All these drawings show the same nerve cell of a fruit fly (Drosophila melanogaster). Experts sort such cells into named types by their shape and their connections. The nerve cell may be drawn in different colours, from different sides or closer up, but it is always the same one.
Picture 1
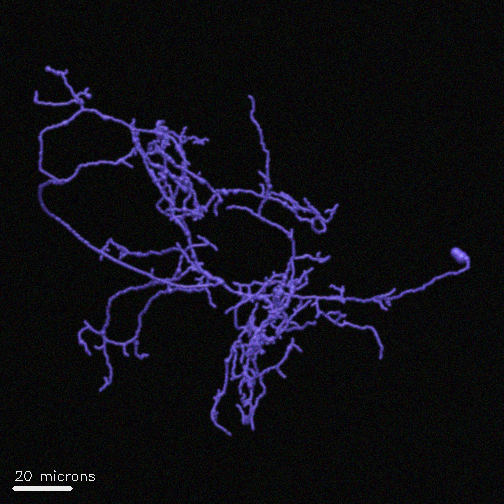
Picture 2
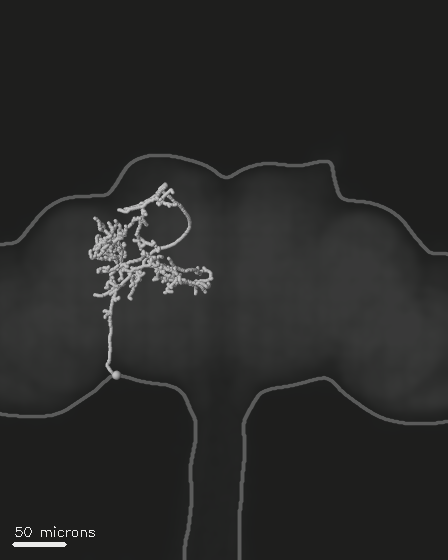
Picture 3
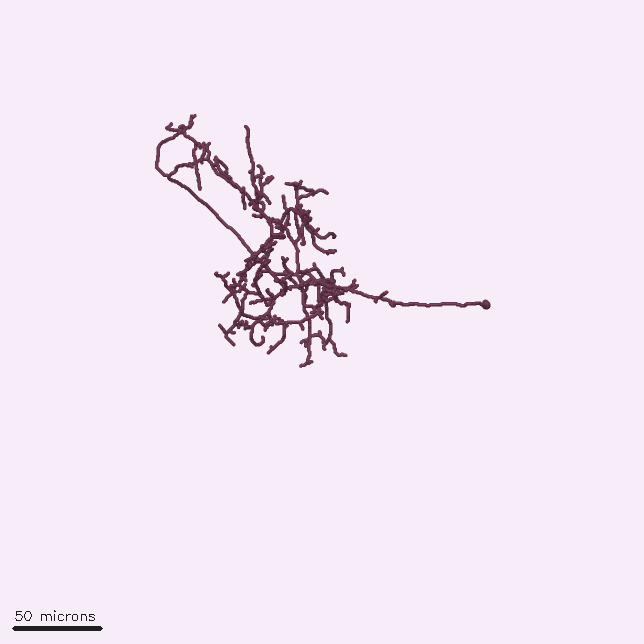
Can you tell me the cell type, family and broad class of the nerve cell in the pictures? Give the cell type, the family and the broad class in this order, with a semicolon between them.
aIPg8; hemilineage VLPl&p1_posterior; central-brain intrinsic neuron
